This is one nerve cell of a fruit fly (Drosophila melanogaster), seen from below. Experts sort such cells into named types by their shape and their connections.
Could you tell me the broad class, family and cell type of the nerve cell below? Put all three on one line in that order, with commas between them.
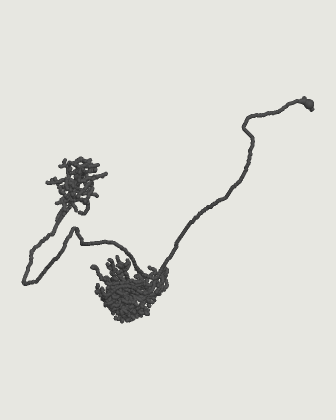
central-brain intrinsic neuron, class CX, hDeltaM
